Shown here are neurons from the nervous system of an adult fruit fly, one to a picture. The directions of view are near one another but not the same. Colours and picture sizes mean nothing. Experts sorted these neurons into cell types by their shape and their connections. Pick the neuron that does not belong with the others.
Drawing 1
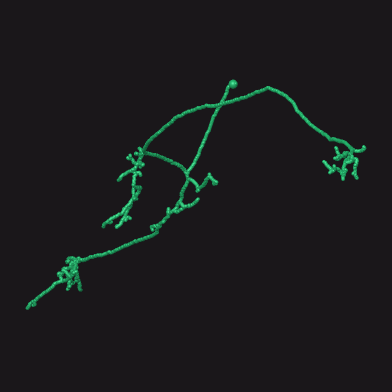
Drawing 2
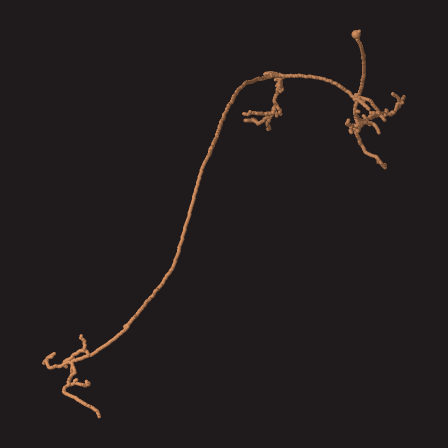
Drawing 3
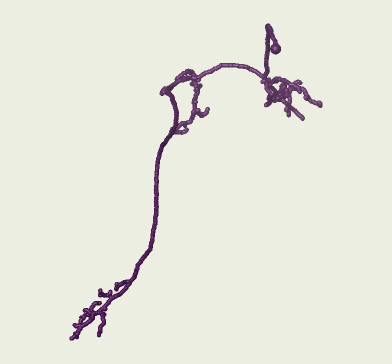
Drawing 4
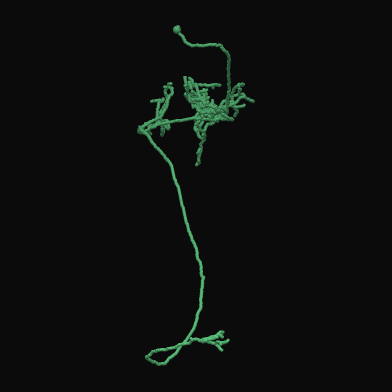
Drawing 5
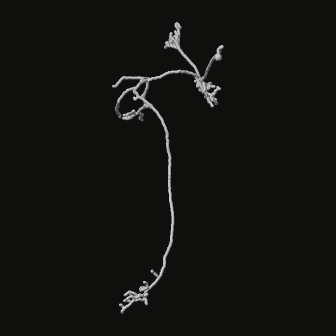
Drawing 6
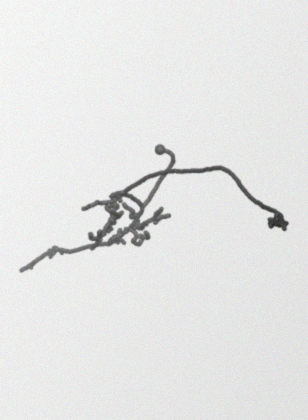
Drawing 4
